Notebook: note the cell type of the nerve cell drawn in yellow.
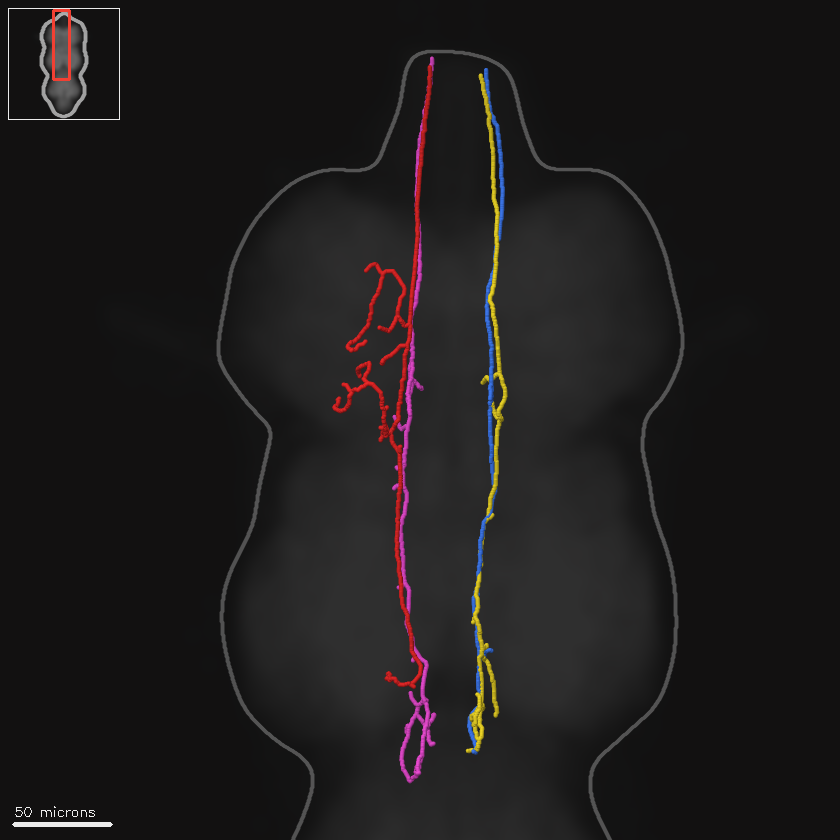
DNpe012_a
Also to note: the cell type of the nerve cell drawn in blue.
DNpe012_b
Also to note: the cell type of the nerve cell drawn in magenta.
DNpe014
